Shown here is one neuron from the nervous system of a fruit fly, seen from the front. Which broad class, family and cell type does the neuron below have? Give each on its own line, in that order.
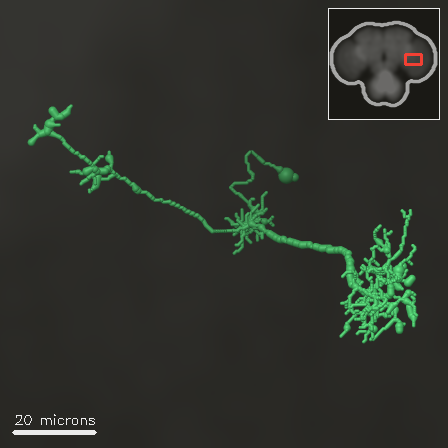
optic-lobe intrinsic neuron
Y
Y3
